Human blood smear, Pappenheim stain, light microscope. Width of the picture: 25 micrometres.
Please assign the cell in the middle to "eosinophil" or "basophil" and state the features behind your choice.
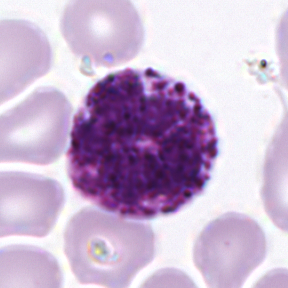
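You're looking at a basophil. Notice the granules spread over the whole cell, nucleus included, hiding the nuclear outline.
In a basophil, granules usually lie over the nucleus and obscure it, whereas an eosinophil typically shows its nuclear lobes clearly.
The coarse granules are dark purple to almost black and individually visible; the cell is about 14 micrometres across.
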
